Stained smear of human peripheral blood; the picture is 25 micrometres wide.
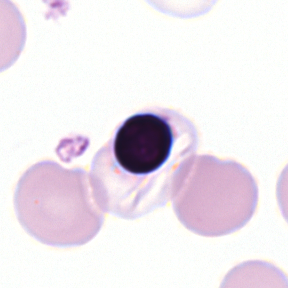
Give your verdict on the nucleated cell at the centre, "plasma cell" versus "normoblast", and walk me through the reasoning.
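This is a normoblast. What decides is the cytoplasm, which is very pale and nearly colourless rather than deep blue.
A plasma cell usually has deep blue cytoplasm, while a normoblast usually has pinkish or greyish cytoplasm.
The chromatin is dense and almost uniformly dark purple, showing hardly any structure. The nucleus sits toward the top of the cell, with a broader band of cytoplasm below it. Creases run across the lower part of an irregular outline.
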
